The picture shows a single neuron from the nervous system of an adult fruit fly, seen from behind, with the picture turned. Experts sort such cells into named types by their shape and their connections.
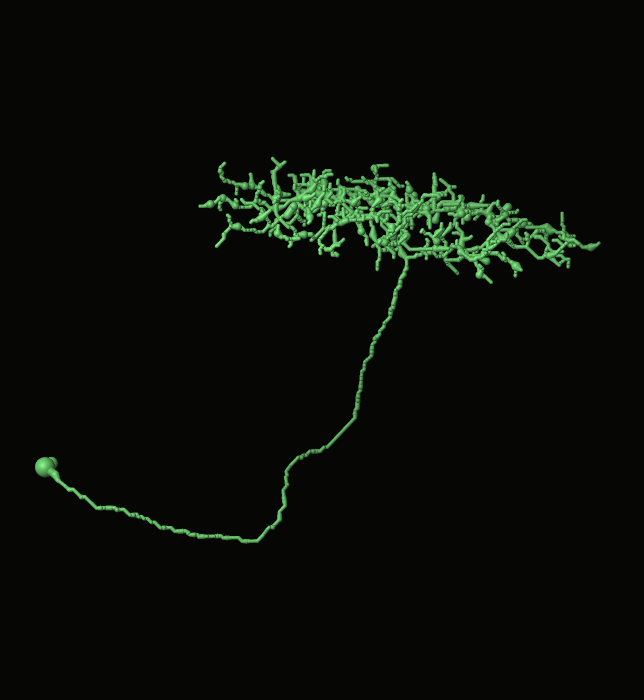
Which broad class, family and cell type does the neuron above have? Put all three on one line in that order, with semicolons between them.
optic-lobe intrinsic neuron; Li; Li25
